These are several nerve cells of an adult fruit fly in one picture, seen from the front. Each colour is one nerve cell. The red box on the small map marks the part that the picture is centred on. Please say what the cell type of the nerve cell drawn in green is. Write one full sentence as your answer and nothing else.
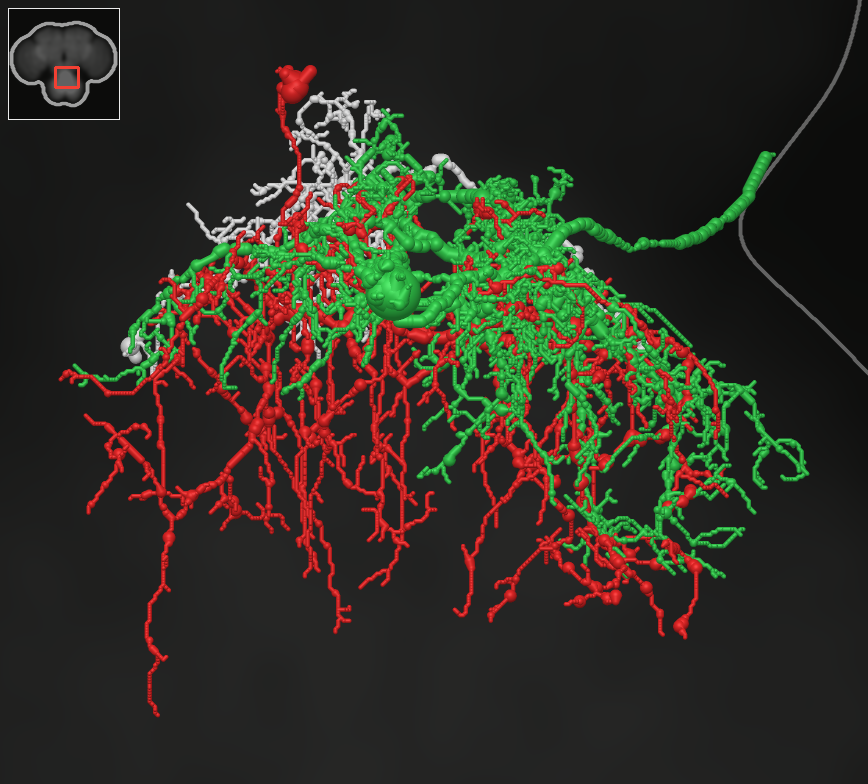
For this nerve cell, the cell type is MNad63.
